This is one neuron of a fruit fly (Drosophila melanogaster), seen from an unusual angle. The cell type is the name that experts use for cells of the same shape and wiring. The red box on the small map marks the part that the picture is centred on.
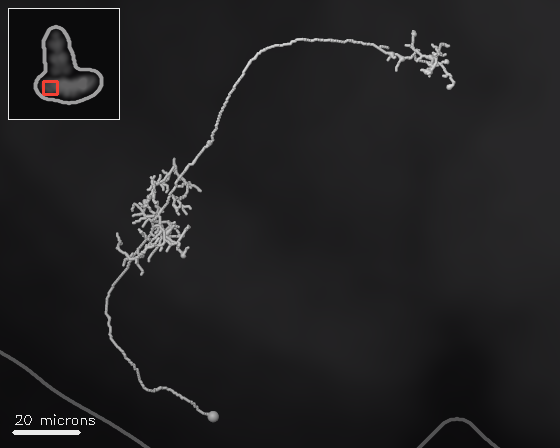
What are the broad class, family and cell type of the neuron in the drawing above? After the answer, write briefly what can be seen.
Its broad class is optic-lobe intrinsic neuron. Its family is Tm. Its cell type is Tm40. Its cell body lies at the bottom of the picture. From top to bottom in the picture it spans about 120 microns. Dozens of branch ends can be seen.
